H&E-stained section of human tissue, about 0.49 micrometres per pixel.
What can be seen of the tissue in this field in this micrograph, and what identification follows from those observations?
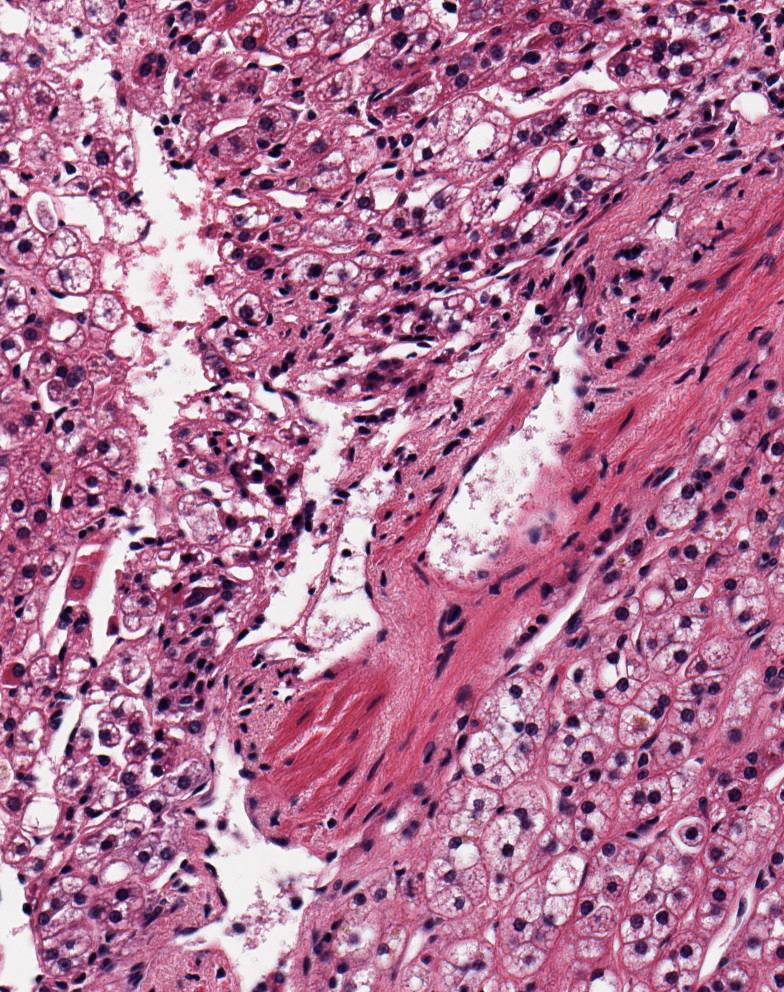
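Layout first: sheets and nests of polygonal cells fill most of the field, either side of a central band of pink fibrous tissue. That band holds pink wavy fibres and elongated spindle nuclei, running diagonally from the lower centre-left toward the upper right. In the lower right, cells show clear to finely vacuolated cytoplasm with sharply outlined borders. No fat cells are present. Name: adrenal gland.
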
